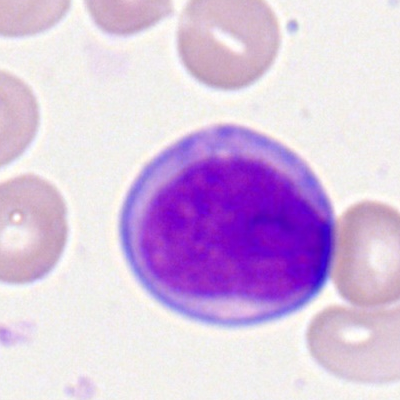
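Myeloblast in a stained human blood smear under the light microscope. Outline, round and smooth; nucleus, filling most of the cell and reaching the cell edge on the right; chromatin, deep purple with a mottled pattern of paler patches; cytoplasm, without visible granules.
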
